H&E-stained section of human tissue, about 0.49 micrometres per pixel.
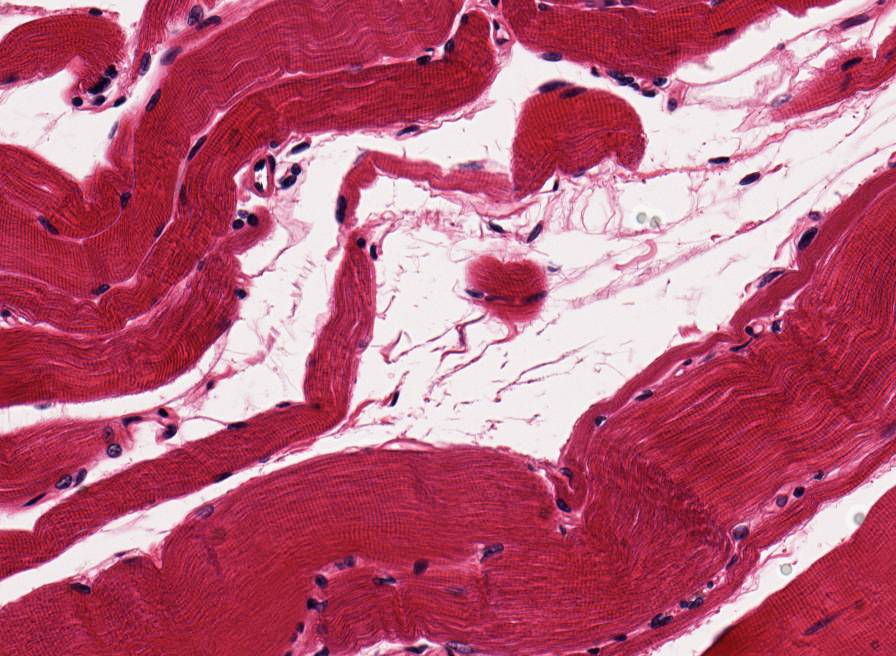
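Skeletal muscle (H&E). Long, wavy fibres cut lengthwise fill most of the field, showing fine transverse cross-striations throughout. Their dark, flattened oval nuclei lie at the fibre edges, not centrally. A pale central gap holds sparse, wispy pink connective tissue with scattered small dark nuclei.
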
